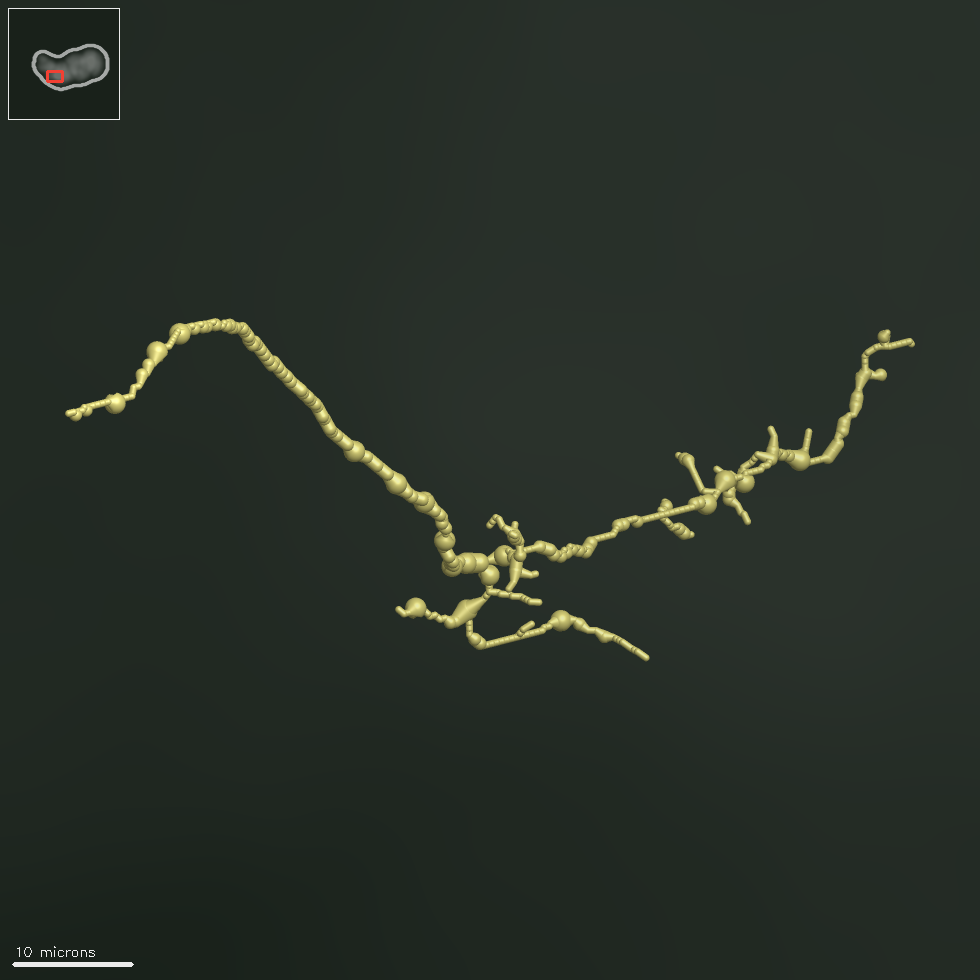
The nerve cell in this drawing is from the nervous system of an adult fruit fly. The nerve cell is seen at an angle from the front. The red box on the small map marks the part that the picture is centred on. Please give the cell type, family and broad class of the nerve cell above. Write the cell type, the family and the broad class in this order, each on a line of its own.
WG3
class gustatory
sensory neuron entering the nerve cord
